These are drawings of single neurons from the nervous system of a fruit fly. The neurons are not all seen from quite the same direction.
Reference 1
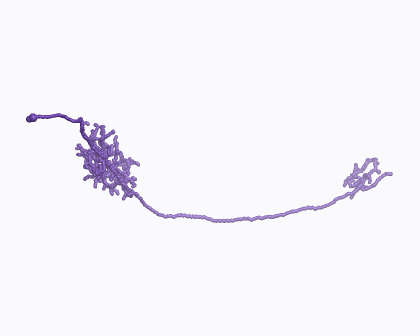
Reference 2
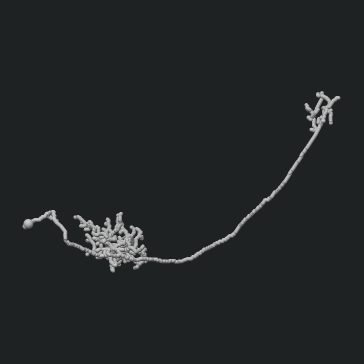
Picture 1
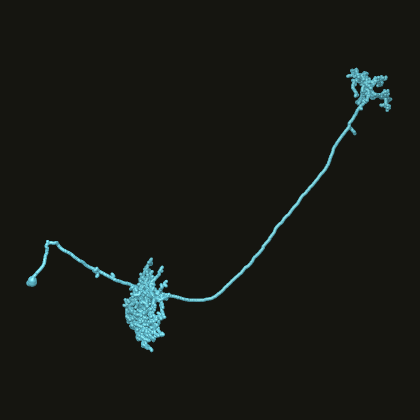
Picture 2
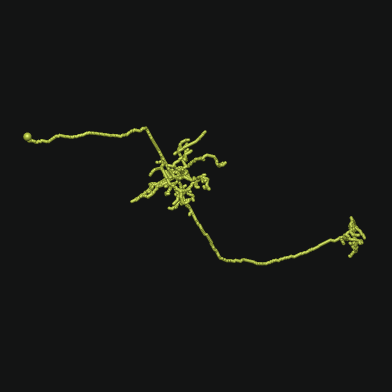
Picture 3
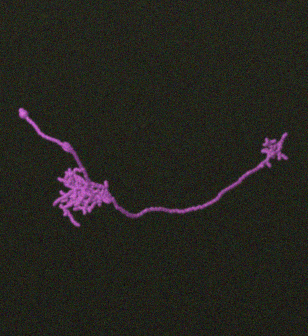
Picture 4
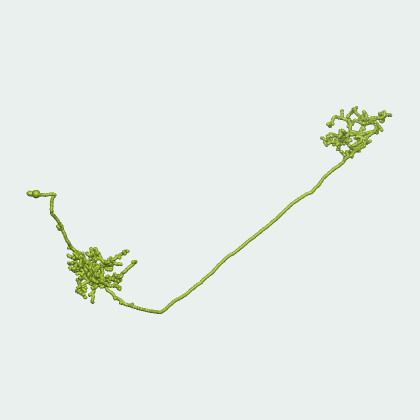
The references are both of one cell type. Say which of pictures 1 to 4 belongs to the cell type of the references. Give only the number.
3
